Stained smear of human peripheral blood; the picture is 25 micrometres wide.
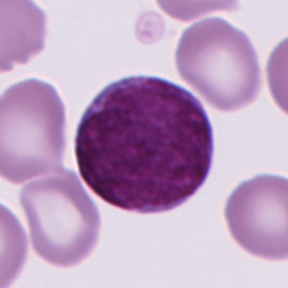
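Myeloblast, the central cell in a stained smear of human peripheral blood under the light microscope. Its outline is round and smooth, and it measures about 12 micrometres across. The round nucleus fills about 90% of the cell's area, so only a very thin rim of cytoplasm shows at the edge. The chromatin is dark purple and finely speckled, and no distinct nucleolus can be seen.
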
